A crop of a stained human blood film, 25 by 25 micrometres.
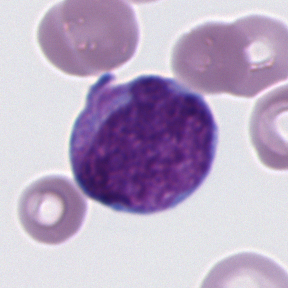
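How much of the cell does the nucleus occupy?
Most of it; the cytoplasm forms only a thin rim around it, blue along the lower edge.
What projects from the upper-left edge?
A small blue tag.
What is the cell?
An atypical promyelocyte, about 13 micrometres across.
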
